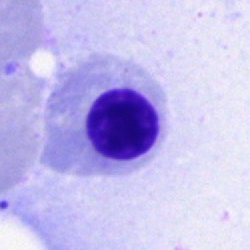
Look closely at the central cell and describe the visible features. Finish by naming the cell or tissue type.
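Taking nuclear position first, the nucleus lies off-centre, toward the right side of the cell. Next comes the chromatin, which is dense and dark purple throughout the nucleus. As for a nucleolus, no distinct one is visible. Last, the outline is smooth, without surface projections. The central cell is an erythroblast.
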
